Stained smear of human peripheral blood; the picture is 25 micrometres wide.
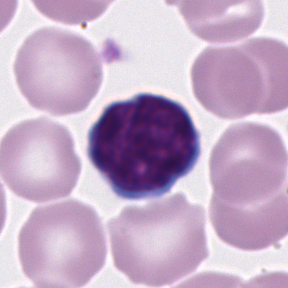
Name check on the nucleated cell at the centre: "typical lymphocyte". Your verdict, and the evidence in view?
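Typical lymphocyte holds up for this cell, I think, and monocyte, the name it could be mixed up with, fits less well. The chromatin is dark and coarsely clumped.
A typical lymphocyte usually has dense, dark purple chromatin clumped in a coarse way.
The cell is about 10 micrometres across, and its nucleus is round in outline.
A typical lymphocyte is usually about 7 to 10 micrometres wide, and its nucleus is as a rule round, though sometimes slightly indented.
Against monocyte, I find neither vacuoles nor granules anywhere in the cell.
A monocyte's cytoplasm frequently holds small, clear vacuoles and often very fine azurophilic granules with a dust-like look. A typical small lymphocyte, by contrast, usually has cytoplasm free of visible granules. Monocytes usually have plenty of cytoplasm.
Here, though, the nucleus is about 9 micrometres across in a cell of about 10, which leaves little room for it. No nucleoli are visible, but on its own that would not rule out a monocyte.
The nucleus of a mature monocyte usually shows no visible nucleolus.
The surface has no projections, and a small platelet lies above and to the left of the cell.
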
